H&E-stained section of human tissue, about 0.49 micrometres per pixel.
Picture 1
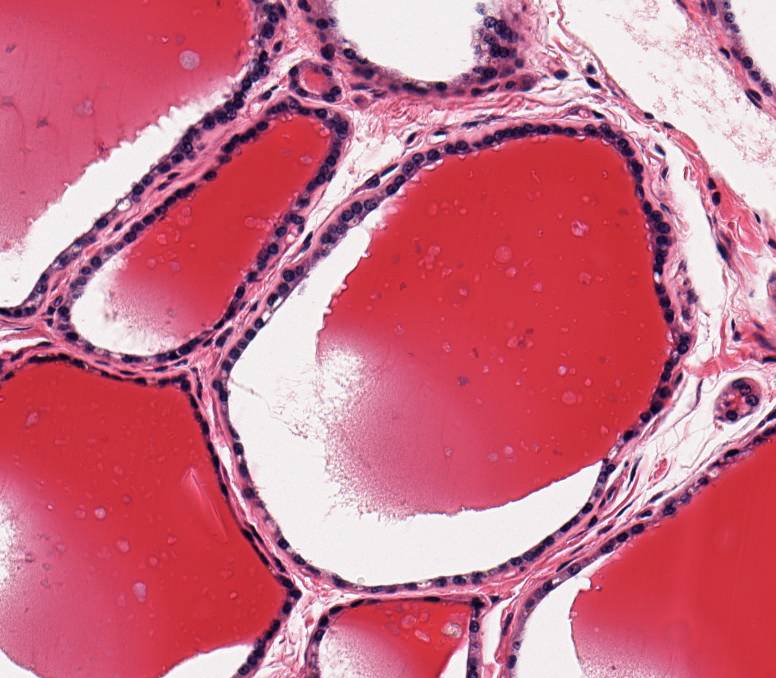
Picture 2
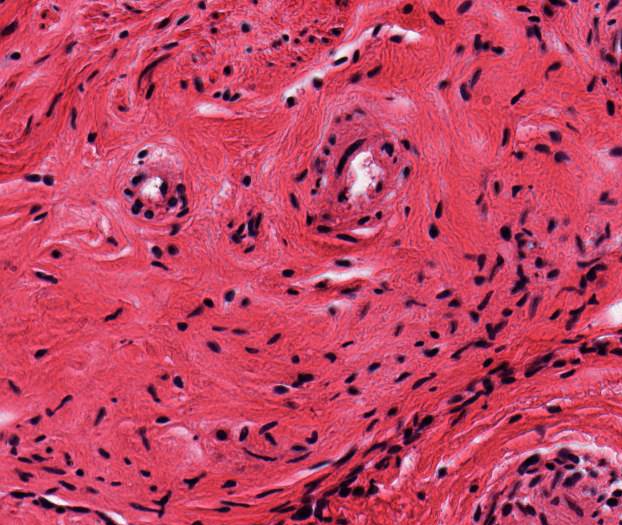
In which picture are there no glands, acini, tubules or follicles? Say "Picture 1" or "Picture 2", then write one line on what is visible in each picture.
Picture 2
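In picture 1: The field is filled by large closed follicles of rounded to angular outline that abut one another across thin partitions.
In picture 2: No epithelium or glands are present anywhere in the field.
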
